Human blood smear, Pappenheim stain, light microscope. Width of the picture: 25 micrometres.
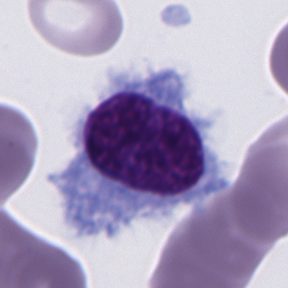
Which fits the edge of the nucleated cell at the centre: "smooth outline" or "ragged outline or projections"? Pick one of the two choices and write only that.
Ragged outline or projections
